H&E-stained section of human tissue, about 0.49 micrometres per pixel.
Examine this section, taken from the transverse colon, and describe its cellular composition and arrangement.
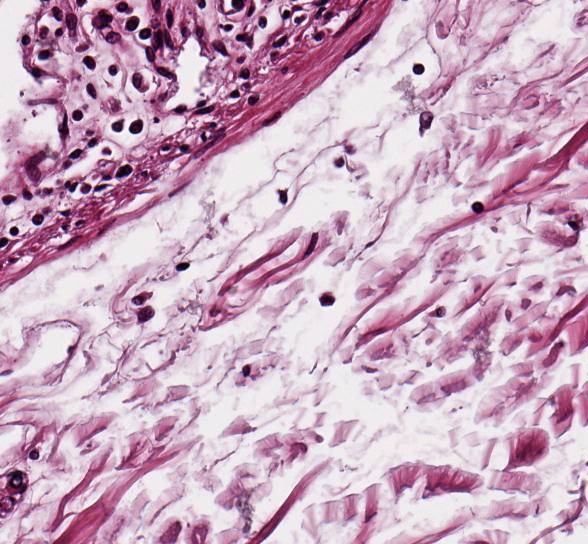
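First, a dense pink band runs diagonally through the upper left of the field, dividing a cellular area above it from loose tissue below. Second, the upper left corner contains a crowded cluster of cells whose nuclei are round and dark. Third, beneath the band the tissue is loose and pale, with wide clear spaces between its fibres. Finally, no fat cells are seen anywhere.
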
